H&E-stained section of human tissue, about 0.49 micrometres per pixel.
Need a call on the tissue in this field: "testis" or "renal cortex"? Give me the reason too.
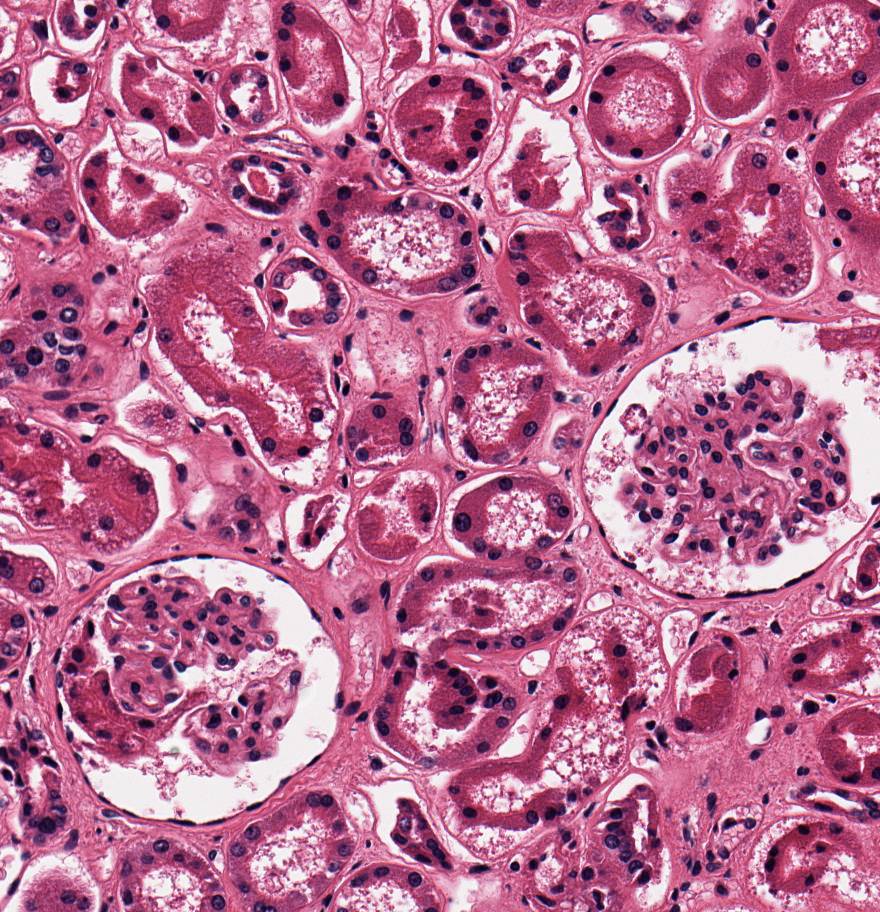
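It is renal cortex. Two glomeruli lie at the right middle and lower left. Closely packed tubules cut in round and oval profiles fill the remainder; most are lined by cuboidal cells with deep pink granular cytoplasm, each cell with a single round dark nucleus.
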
